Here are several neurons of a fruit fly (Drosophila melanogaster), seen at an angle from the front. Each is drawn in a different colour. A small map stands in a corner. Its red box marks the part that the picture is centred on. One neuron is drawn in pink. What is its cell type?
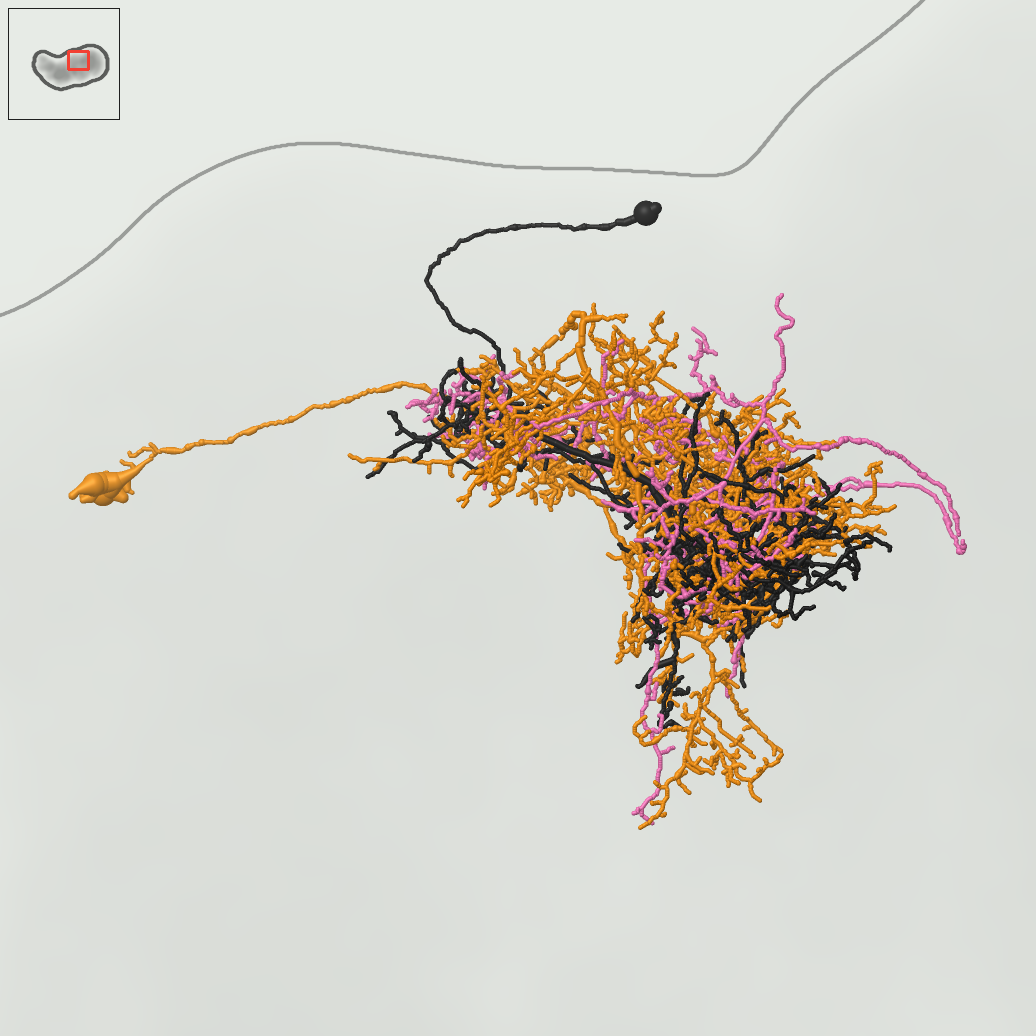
SMP058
